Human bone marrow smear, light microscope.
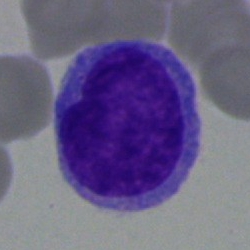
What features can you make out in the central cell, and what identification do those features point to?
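Look at the one in the middle: the nucleus takes up most of it. Around that runs just a thin blue rim of cytoplasm, and I can't see any granules or vacuoles in there. It's a blast.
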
